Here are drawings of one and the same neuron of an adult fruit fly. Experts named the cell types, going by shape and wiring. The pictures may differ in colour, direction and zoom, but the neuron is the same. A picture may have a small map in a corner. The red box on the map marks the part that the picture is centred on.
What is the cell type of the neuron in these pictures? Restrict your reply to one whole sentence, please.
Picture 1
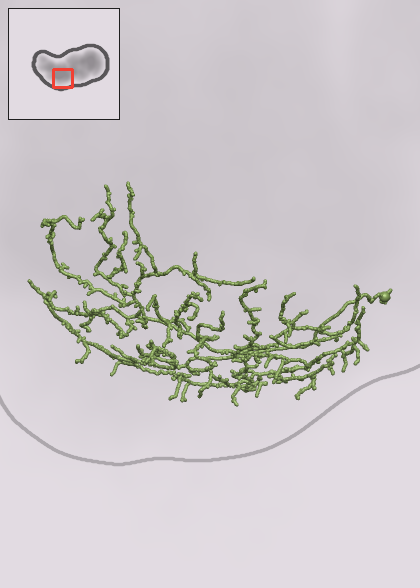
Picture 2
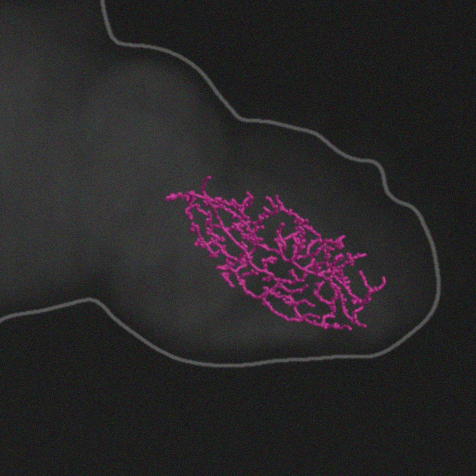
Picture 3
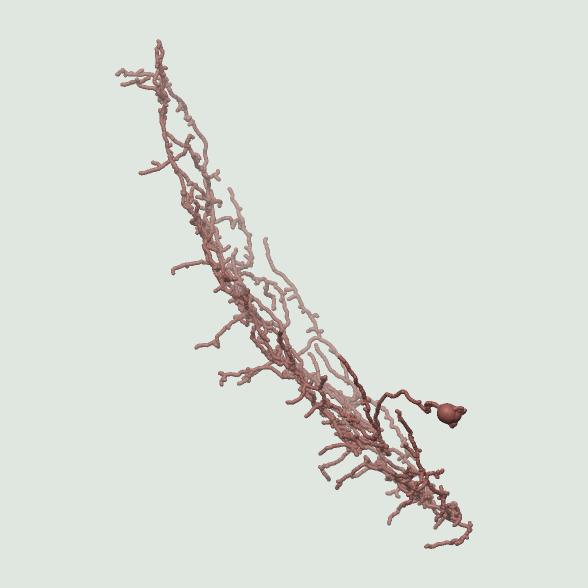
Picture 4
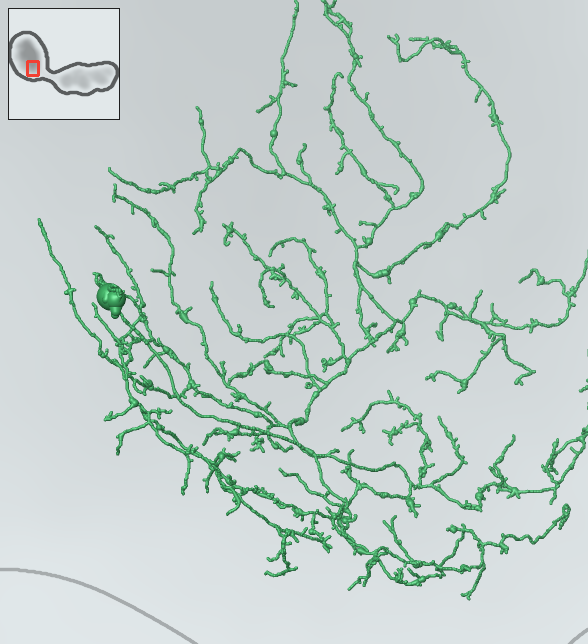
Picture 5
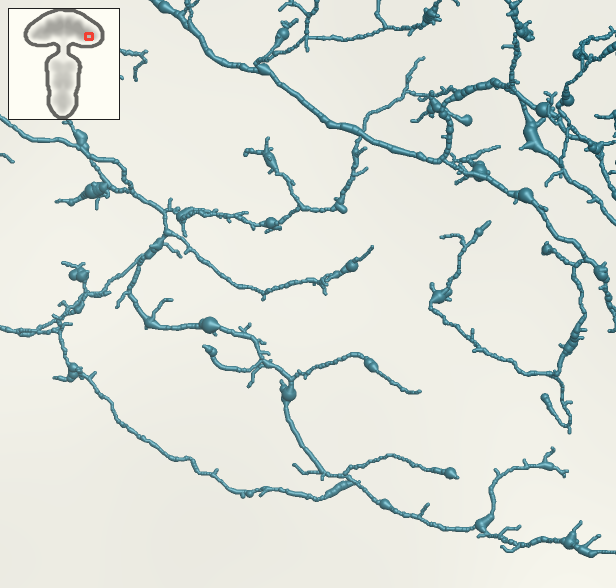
This neuron is recognized as the cell type Cm11d.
